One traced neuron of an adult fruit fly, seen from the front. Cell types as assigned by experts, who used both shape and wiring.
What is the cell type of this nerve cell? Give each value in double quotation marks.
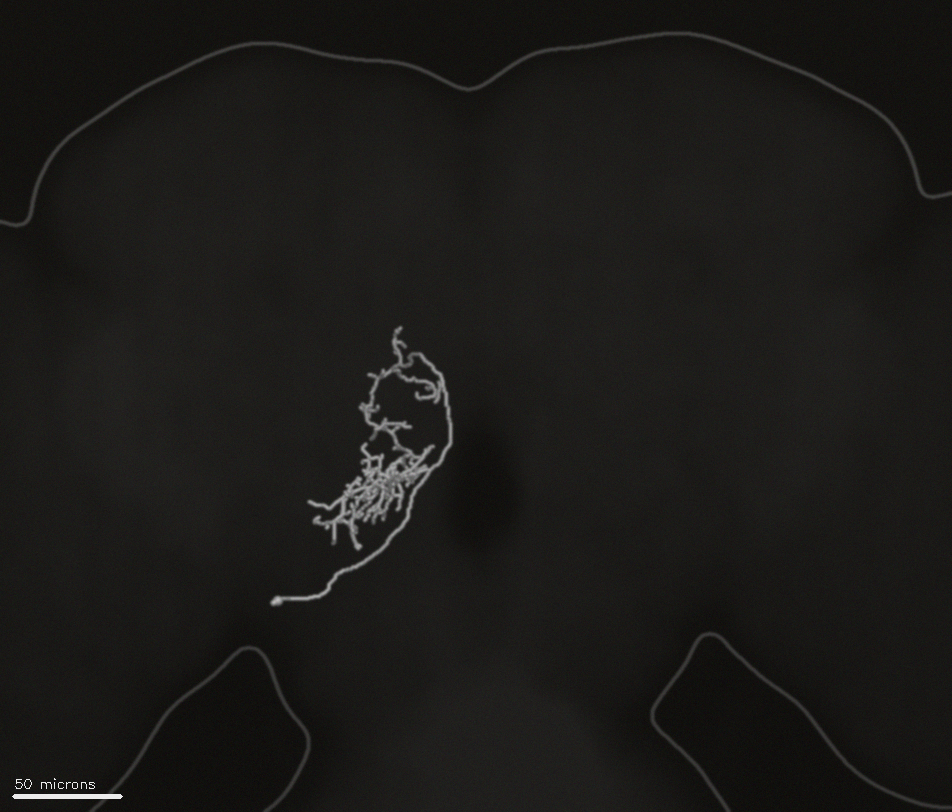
"CB2630"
